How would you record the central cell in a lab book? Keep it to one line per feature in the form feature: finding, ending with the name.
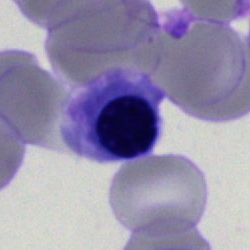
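Nucleus: off-centre, toward right side
Nucleoli: none visible
Cytoplasm: lilac-blue
Granules: no distinct ones
Name: erythroblast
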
